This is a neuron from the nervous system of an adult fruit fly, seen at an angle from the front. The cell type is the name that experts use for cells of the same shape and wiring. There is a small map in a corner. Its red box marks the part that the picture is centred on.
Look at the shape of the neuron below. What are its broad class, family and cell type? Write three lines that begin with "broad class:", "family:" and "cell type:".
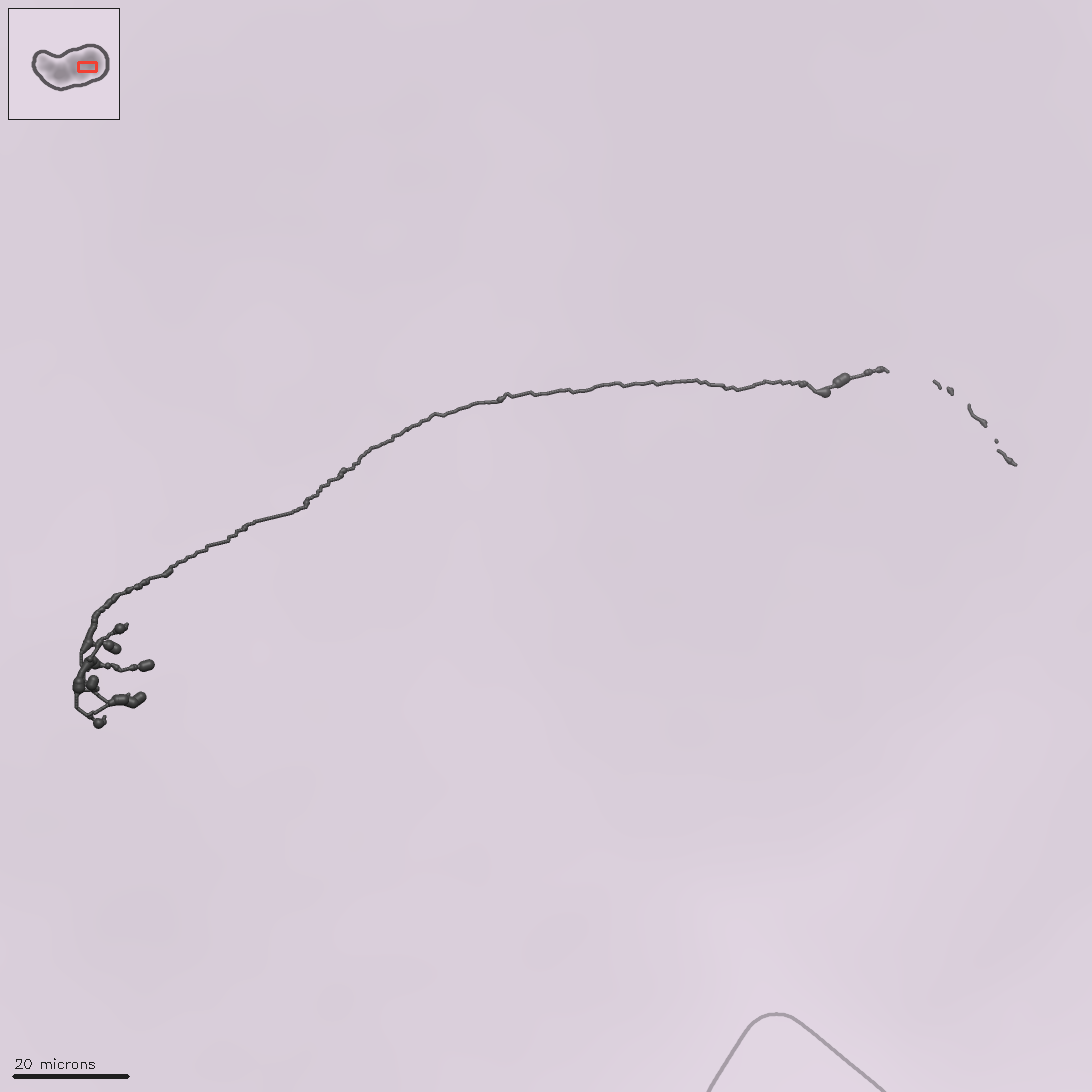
broad class: sensory neuron entering the brain
family: class olfactory
cell type: ORN_DL2v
